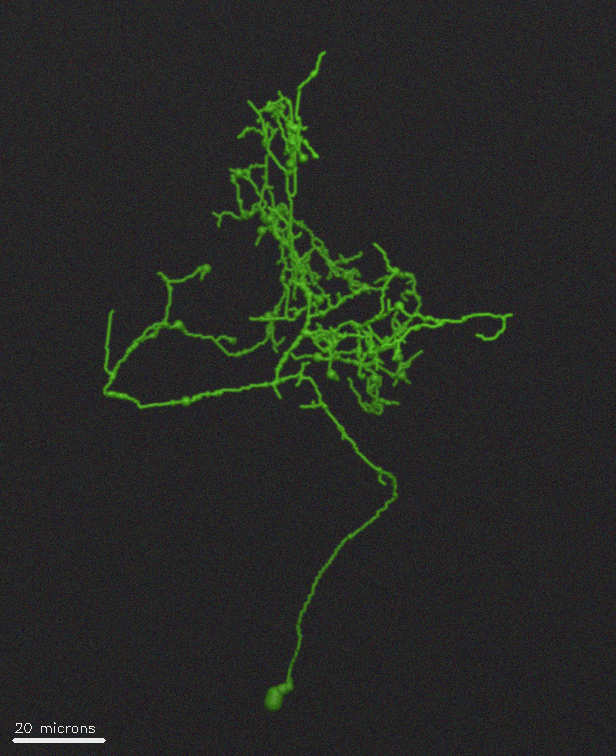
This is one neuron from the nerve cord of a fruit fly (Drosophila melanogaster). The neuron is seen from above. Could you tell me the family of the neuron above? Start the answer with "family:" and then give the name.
family: hemilineage 04B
